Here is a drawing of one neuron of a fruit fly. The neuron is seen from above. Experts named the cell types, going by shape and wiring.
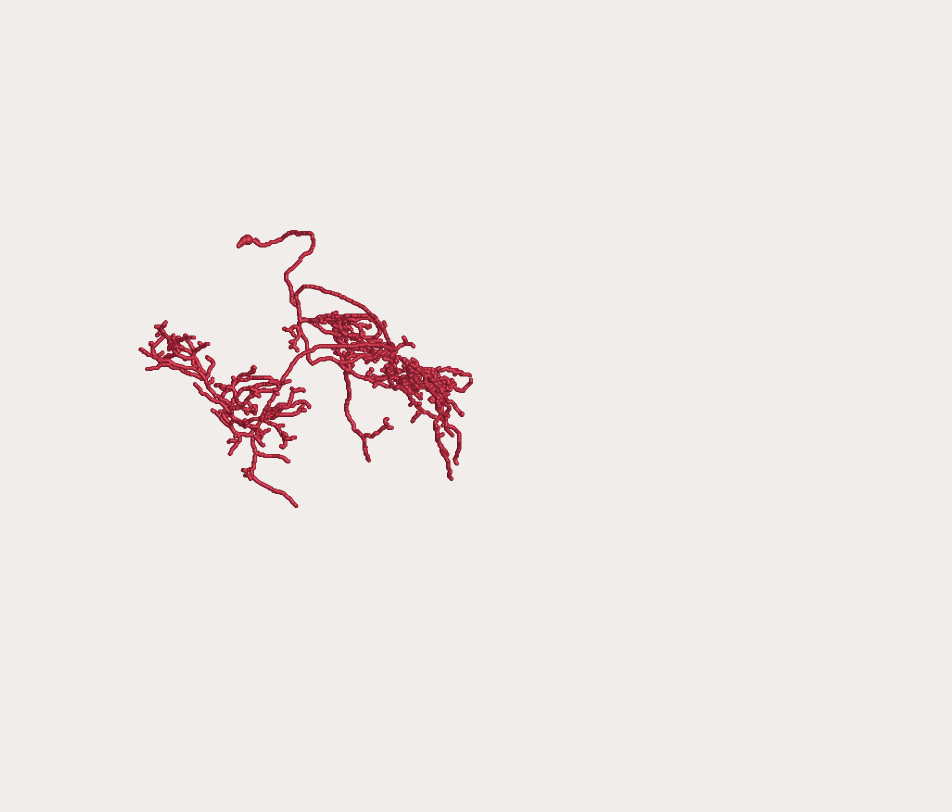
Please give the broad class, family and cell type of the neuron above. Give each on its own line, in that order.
central-brain intrinsic neuron
hemilineage ALv1
CL114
